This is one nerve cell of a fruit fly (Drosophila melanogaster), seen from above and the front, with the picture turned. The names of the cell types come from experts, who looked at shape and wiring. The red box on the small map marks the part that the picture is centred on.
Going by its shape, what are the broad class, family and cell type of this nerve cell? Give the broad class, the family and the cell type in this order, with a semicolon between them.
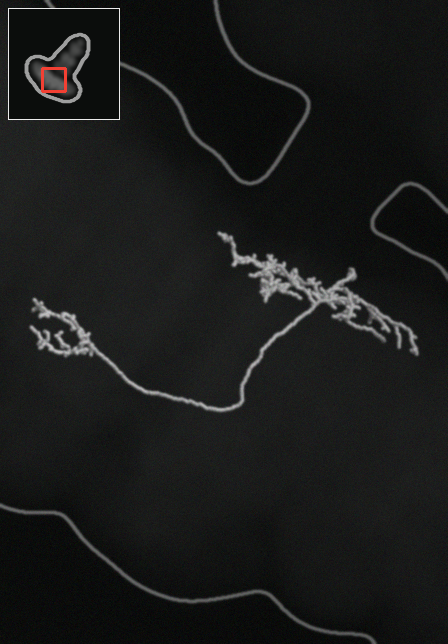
central-brain intrinsic neuron; hemilineage DM5_central; CB3010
